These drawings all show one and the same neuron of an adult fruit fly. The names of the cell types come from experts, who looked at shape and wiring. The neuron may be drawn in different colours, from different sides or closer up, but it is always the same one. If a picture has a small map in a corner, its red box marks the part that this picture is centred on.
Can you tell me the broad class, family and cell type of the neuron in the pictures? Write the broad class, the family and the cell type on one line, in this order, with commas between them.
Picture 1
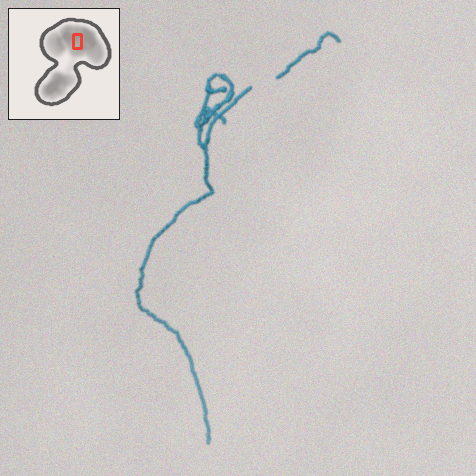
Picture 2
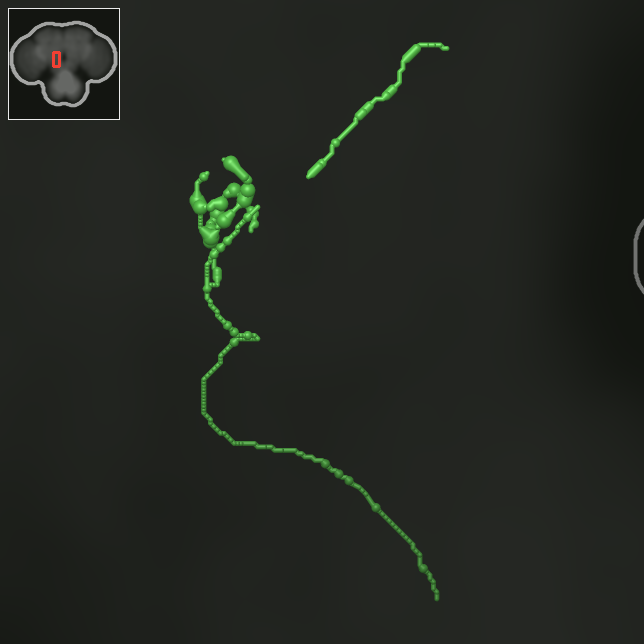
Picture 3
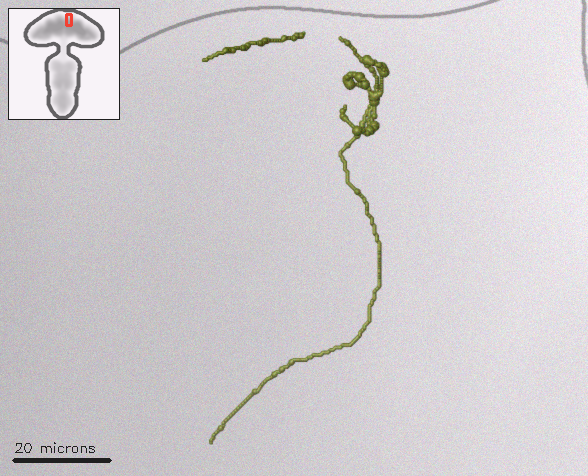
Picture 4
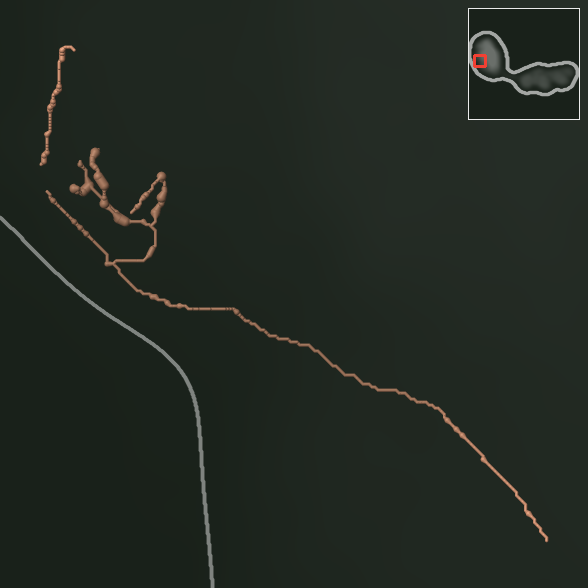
sensory neuron entering the brain, class olfactory, ORN_VA7l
